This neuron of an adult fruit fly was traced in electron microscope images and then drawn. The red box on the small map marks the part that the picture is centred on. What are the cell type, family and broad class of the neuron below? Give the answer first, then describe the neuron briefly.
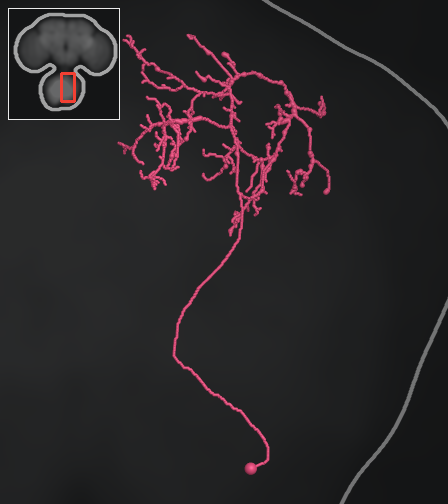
The cell type is IN03B070. Its family is hemilineage 03B. This is a nerve-cord intrinsic neuron. The cell body is at the bottom of the picture. The picture shows dozens of branch ends.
